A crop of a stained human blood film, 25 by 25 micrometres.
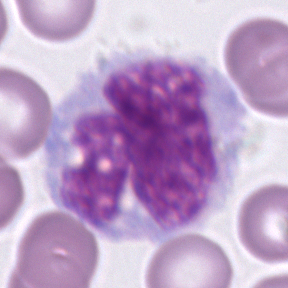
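Monocyte in a stained smear of human peripheral blood. A deep cleft divides the nucleus into two unequal parts, and a few small pale spots lie within the left part. The nucleus fills about 60% of the cell's area. The cytoplasm is pale greyish blue, and short fine projections fringe the top edge of the cell.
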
